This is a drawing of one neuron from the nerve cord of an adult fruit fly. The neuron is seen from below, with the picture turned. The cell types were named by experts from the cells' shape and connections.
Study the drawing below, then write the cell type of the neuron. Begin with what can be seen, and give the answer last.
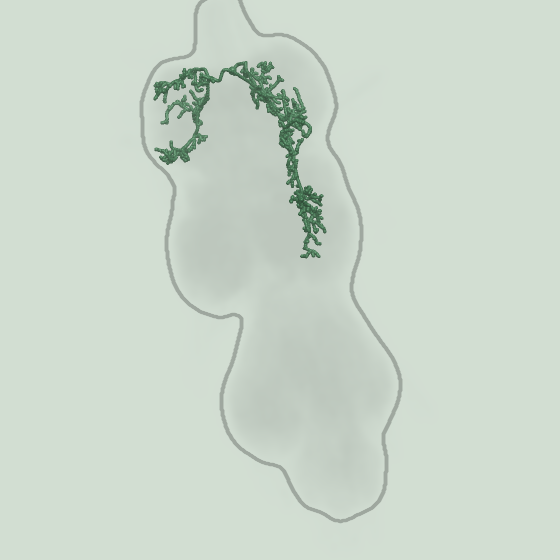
In this view it is about as wide as it is tall. This is a nerve-cord intrinsic neuron. The cell type is IN01A018.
